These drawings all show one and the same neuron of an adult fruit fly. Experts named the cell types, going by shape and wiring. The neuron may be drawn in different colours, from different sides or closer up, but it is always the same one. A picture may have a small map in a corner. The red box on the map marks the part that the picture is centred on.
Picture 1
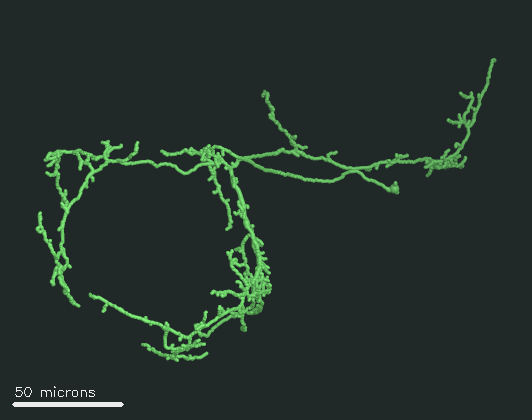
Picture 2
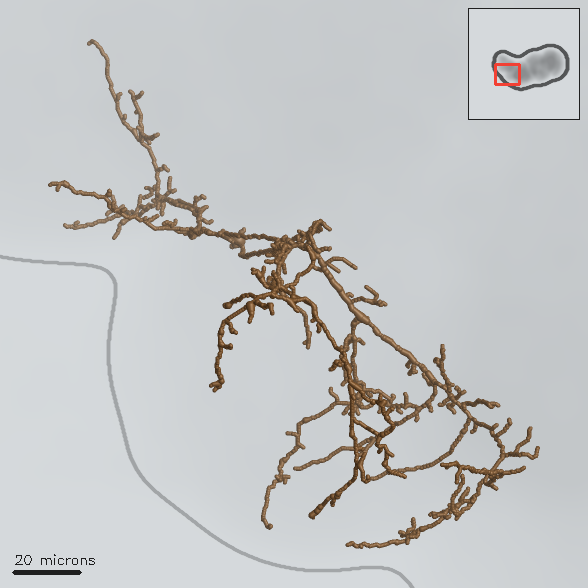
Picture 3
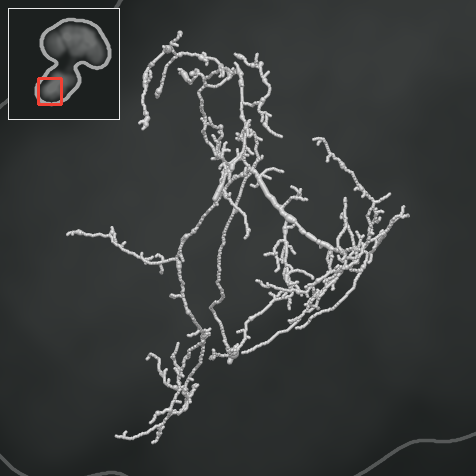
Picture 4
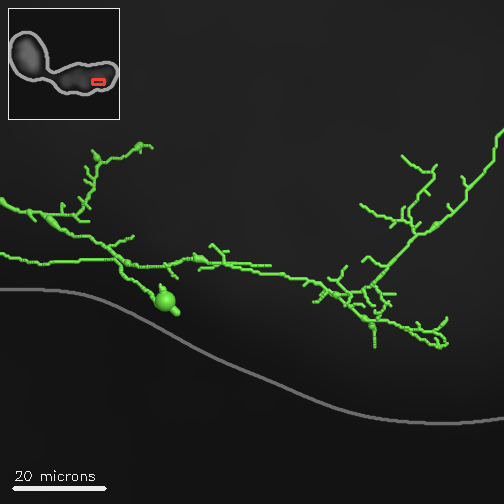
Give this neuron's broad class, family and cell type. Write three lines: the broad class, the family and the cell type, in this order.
nerve-cord intrinsic neuron
hemilineage 03A
IN03A054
